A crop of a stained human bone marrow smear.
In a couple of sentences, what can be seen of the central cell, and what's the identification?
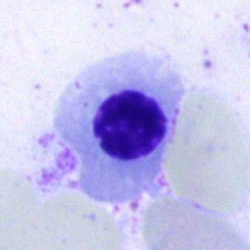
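Irregular and somewhat angular, the outline is not smoothly round. Dense, dark purple chromatin shows only a few small paler spots. Abundant cytoplasm, pale light blue in colour, contains no visible granules. Name of the cell: erythroblast.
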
